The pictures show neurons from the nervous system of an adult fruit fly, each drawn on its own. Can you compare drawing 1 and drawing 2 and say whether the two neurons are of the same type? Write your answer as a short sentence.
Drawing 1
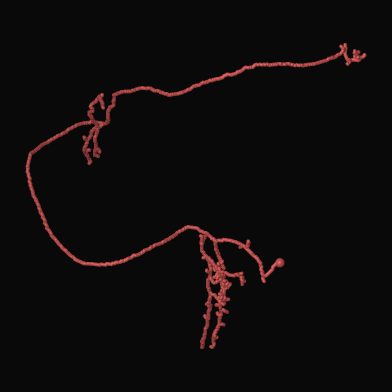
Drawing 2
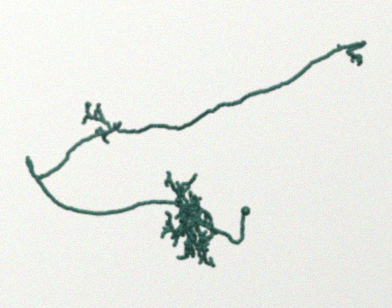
They are of the same cell type.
